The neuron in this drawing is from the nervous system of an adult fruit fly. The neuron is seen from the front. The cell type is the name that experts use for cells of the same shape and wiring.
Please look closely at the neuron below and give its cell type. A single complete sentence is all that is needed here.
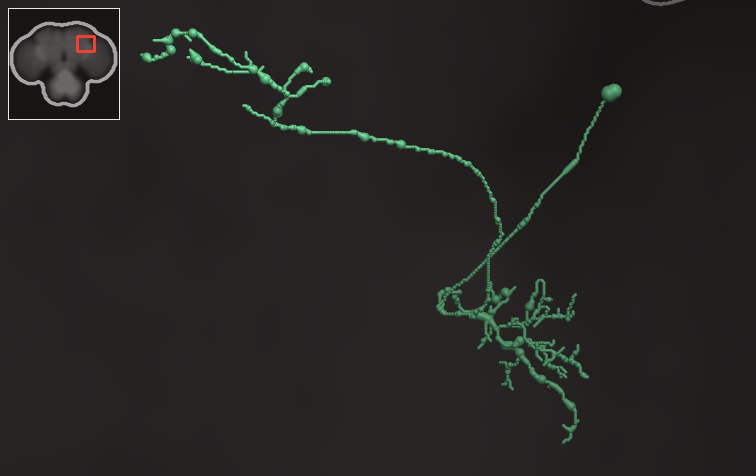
This neuron belongs to the cell type LC10c-1.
